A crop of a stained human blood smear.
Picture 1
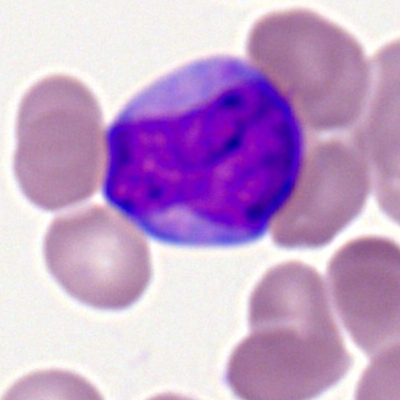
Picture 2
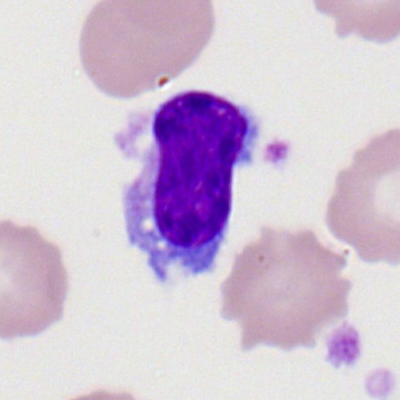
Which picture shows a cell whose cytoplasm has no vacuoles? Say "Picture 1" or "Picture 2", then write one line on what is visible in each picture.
Picture 1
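Picture 1: The cytoplasm shows no vacuoles.
Picture 2: A few small clear vacuoles sit in the cytoplasm at the lower left of the nucleus.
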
